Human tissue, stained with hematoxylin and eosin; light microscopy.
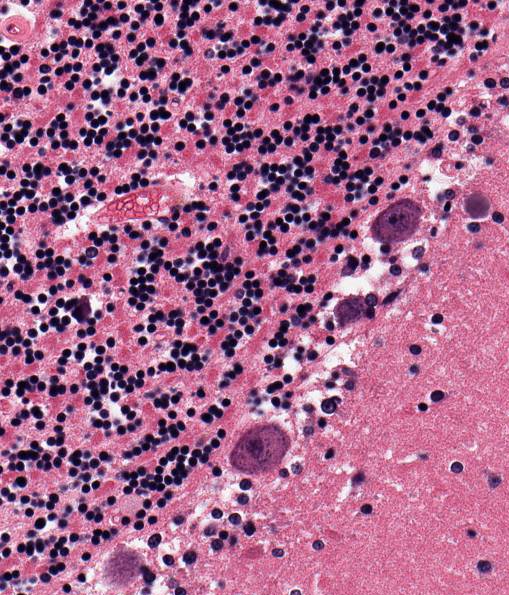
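Cerebellum, haematoxylin and eosin section. Large neuron, lower middle: abundant purplish cytoplasm, round pale nucleus, distinct nucleolus. Upper-left layer dense, packed with small round darkly staining nuclei, little visible cytoplasm. Pink nucleus-free patches scattered between these nuclei. Lower-right layer: finely fibrillar pink material, only scattered small nuclei.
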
